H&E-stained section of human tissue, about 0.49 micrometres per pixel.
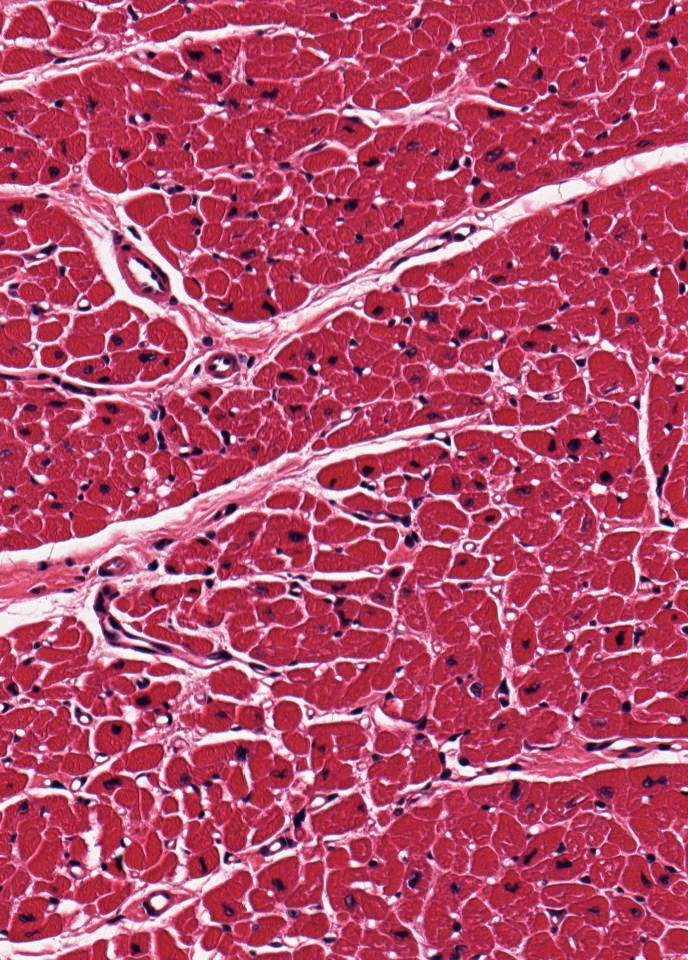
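Left ventricle of the heart, haematoxylin and eosin. Nuclei first: most fibres showing one have a single dark nucleus, centrally placed. Next, the cytoplasm: deep, even red throughout. Then vessels: small and thin-walled, in the connective tissue bands at upper left. Last, fat cells: none.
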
